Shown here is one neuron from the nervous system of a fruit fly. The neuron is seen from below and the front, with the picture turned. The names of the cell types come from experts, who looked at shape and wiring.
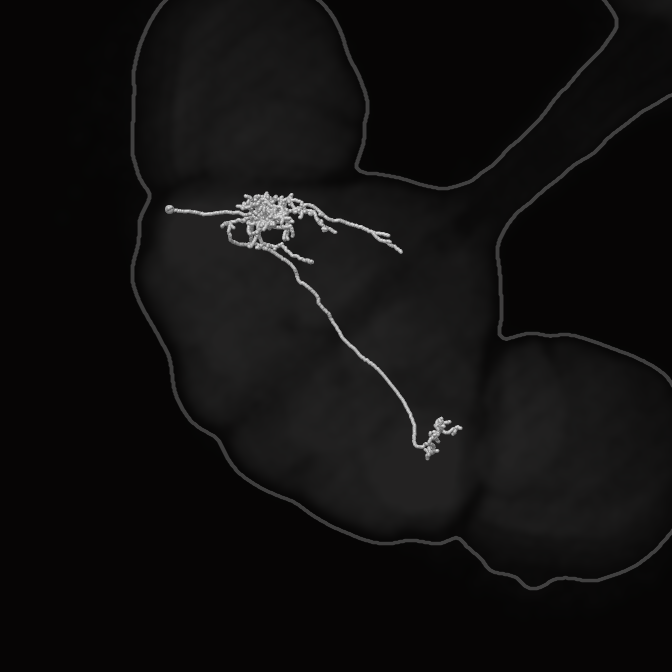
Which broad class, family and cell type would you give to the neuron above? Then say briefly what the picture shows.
This is a central-brain intrinsic neuron. Its family is hemilineage VLPl&d1_lateral. It is of cell type CB3364. It is in the brain and does not reach the nerve cord. As drawn here it is about as wide as it is tall.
